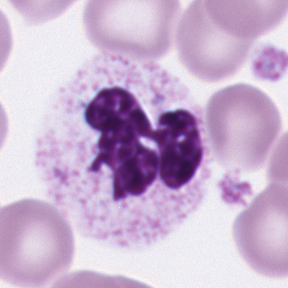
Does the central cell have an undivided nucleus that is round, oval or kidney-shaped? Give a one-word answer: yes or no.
No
